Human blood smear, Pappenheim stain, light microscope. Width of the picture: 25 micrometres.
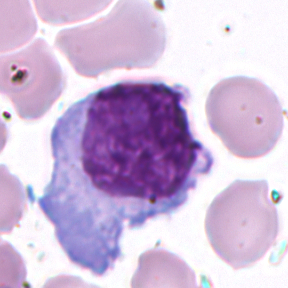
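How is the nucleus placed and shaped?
It sits off-centre, toward the upper right of the cell, as a single rounded, somewhat squarish mass without lobes.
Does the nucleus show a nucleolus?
No distinct nucleolus can be made out.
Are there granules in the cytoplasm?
No distinct granules are present.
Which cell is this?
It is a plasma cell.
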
